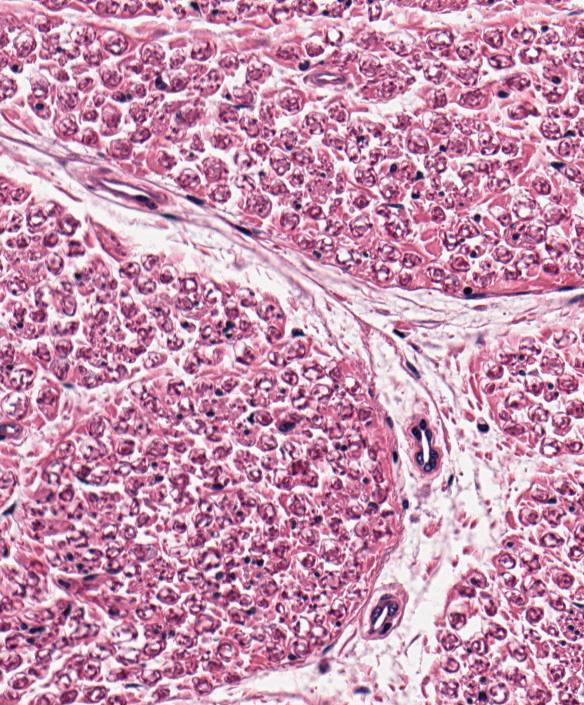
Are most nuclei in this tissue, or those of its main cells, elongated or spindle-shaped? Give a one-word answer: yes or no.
No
